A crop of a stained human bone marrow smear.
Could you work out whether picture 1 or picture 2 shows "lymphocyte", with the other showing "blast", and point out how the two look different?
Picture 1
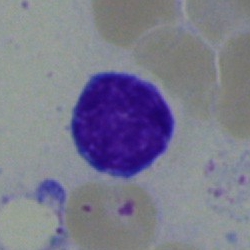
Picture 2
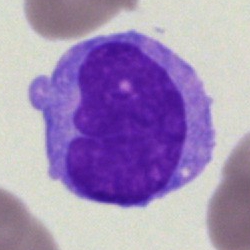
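Picture 1 is a lymphocyte, picture 2 a blast. First, outline: slightly angular rather than smoothly round in the lymphocyte; in the blast, a small rounded bleb bulges from the left edge. Second, nucleus: nearly filling the lymphocyte; folded in the blast, with a deep notch cutting in from the left. Third, chromatin: dense and deep purple-blue in the lymphocyte, finely textured rather than coarsely clumped in the blast. Fourth, cytoplasm: little or none seen in the lymphocyte; one small clear vacuole at lower right in the blast.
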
